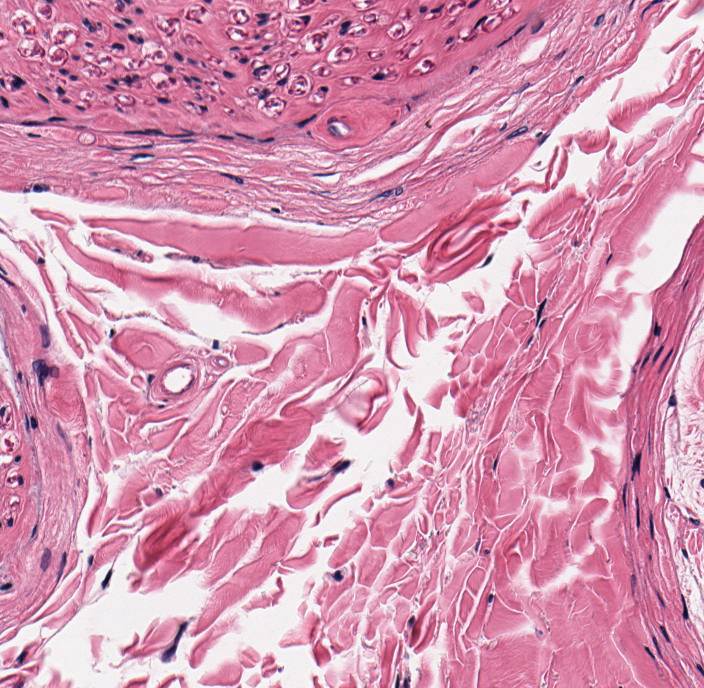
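Tibial nerve. Parts of rounded structures at top, left edge and right edge; fibrous stroma fills the centre between them. Each rounded structure wrapped by a layered collagen band, flattened spindle nuclei parallel to its edge. Central stroma: coarse, thick, strongly eosinophilic collagen bundles. Small vessel with round empty lumen in the stroma, left half of field.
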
